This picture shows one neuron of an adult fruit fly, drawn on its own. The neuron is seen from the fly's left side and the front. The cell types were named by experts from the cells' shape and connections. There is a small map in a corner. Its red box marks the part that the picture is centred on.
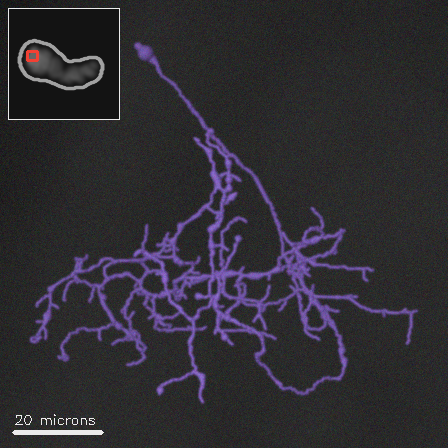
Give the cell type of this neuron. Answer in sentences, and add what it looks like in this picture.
It is of cell type PVLP133. Its broad class is central-brain intrinsic neuron. By the scale bar it is about 90 microns wide in this view. The picture shows dozens of branch ends.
